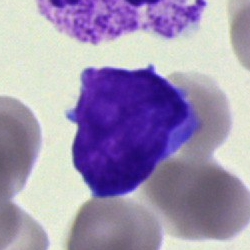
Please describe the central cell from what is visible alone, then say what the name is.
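The outline is irregular and angular, not round. The nucleus occupies nearly the entire cell. No granules are visible in the cytoplasm. A small pale blue bleb projects from the left edge. The cell is a blast.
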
